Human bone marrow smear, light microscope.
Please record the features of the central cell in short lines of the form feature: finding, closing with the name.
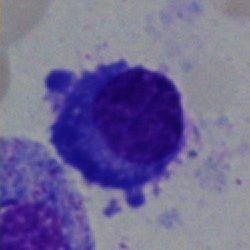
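Outline: irregular, several small blebs protruding from the surface
Largest bleb: rounded, sticking out at the upper left
Cytoplasm: deep blue
Granules: none distinct in the cytoplasm
Name: plasma cell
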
